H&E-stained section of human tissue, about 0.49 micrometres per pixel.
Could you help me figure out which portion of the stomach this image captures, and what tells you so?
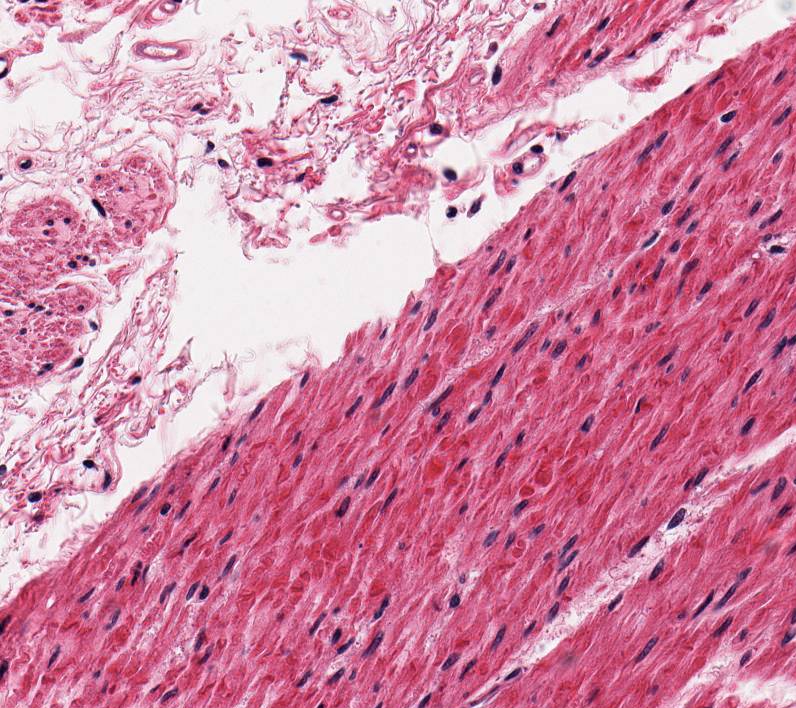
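This field is smooth muscle. A broad band crosses it diagonally from lower left to upper right and fills the lower right, its cells running parallel to the band's long axis. They have abundant, strongly eosinophilic pink cytoplasm and elongated, cigar-shaped nuclei lying lengthwise.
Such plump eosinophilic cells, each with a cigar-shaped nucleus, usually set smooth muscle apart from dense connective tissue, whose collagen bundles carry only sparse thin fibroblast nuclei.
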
